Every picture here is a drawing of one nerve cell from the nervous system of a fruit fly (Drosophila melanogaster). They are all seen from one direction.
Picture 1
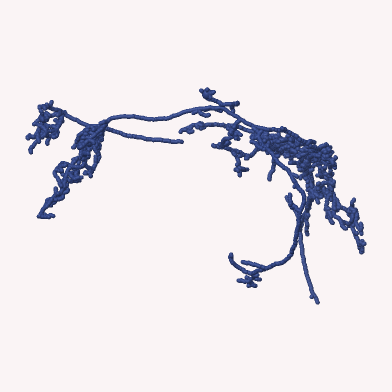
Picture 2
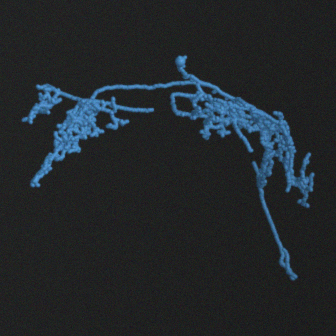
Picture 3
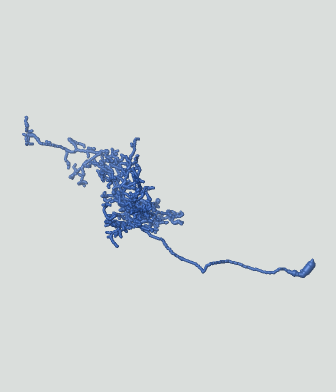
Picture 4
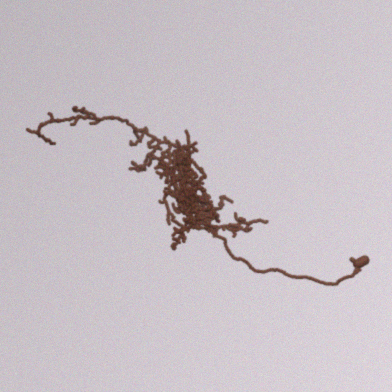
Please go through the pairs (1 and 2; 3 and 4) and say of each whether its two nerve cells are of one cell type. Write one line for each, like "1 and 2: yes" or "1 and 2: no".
1 and 2: yes
3 and 4: yes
